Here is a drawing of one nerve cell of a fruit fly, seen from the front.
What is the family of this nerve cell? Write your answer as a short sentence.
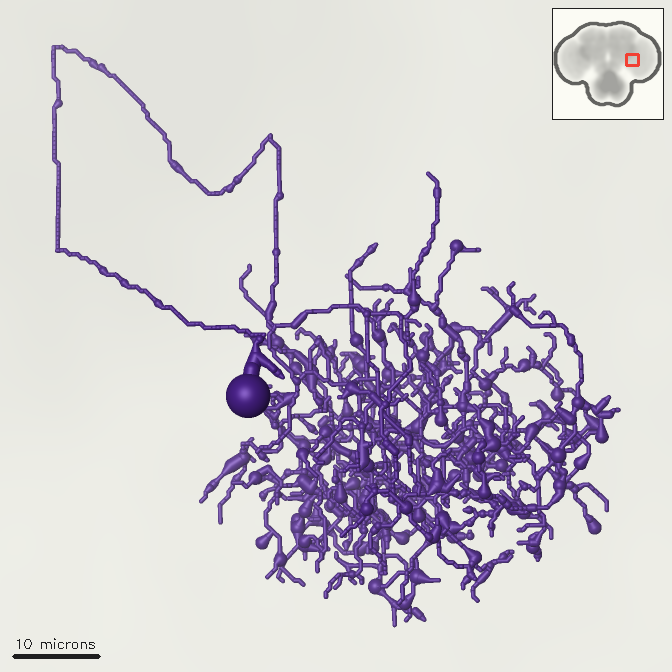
The family is Li.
